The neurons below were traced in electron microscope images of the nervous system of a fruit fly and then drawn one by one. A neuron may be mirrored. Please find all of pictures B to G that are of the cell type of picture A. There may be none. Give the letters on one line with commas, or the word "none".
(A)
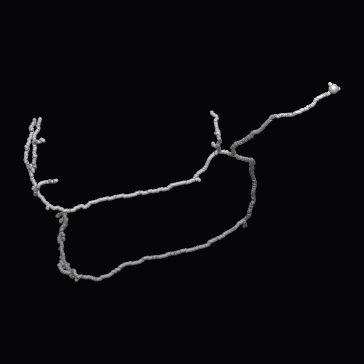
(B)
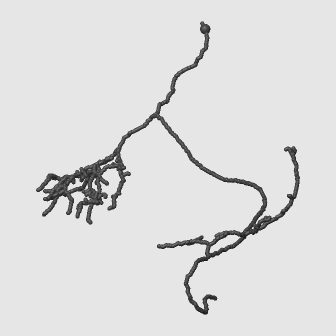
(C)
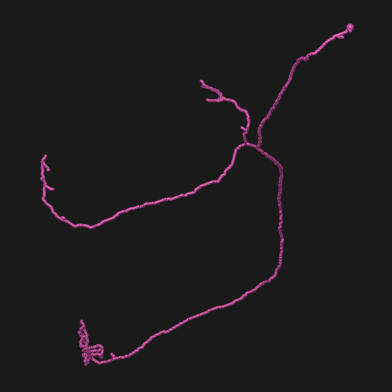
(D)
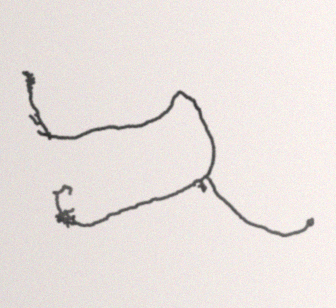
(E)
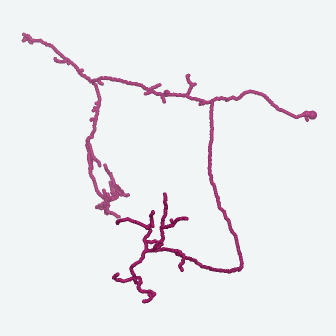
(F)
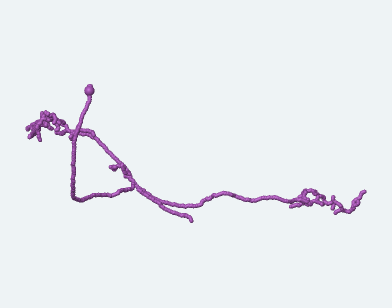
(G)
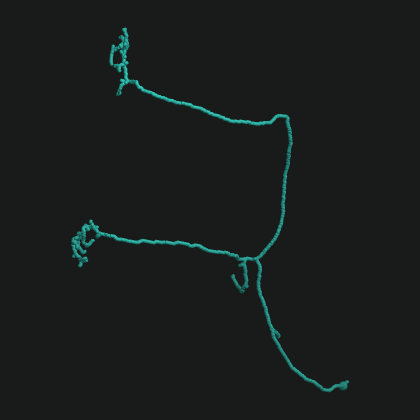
C, D, G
